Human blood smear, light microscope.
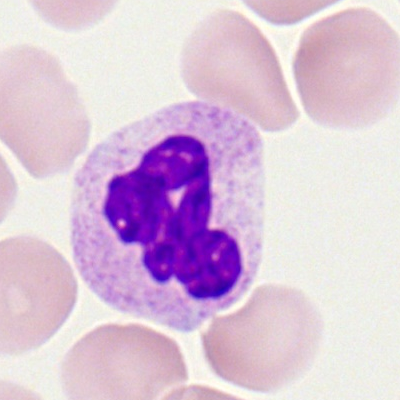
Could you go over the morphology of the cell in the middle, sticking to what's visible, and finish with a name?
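A smooth, rounded outline without surface projections bounds the cell in the middle. Several dense nuclear lobes twist together in the middle of the cell. Near the centre, a small pale gap lies between these lobes. Abundant pale pinkish-lilac cytoplasm surrounds the nucleus on all sides. The cell in the middle is a segmented neutrophil.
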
